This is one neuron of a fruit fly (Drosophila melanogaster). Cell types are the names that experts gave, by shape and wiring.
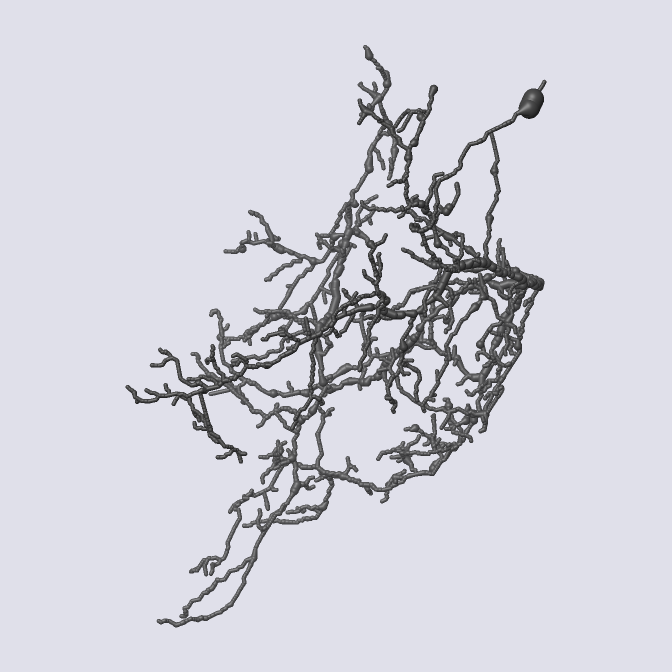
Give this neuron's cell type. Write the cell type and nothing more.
IN13A031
